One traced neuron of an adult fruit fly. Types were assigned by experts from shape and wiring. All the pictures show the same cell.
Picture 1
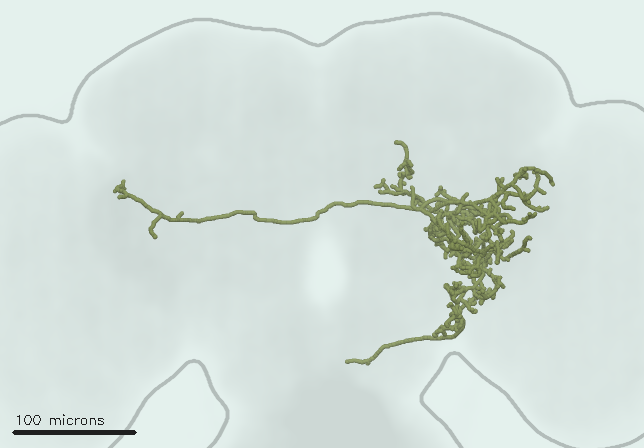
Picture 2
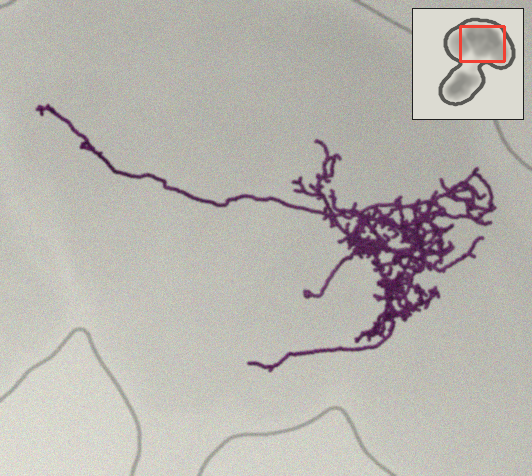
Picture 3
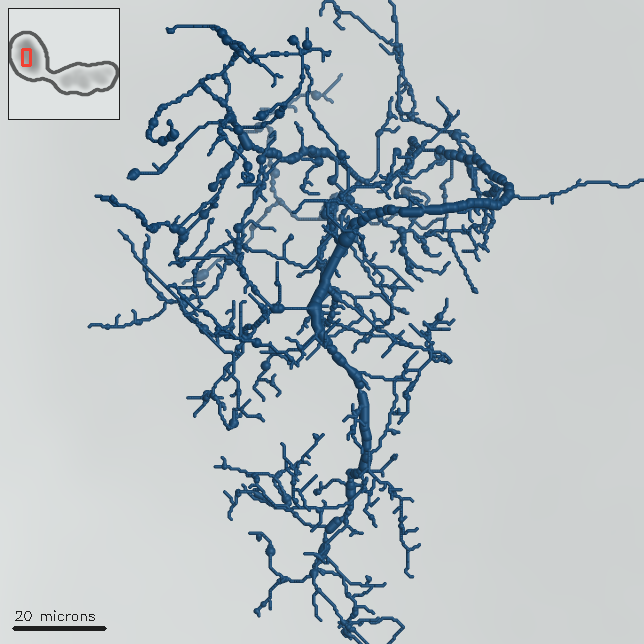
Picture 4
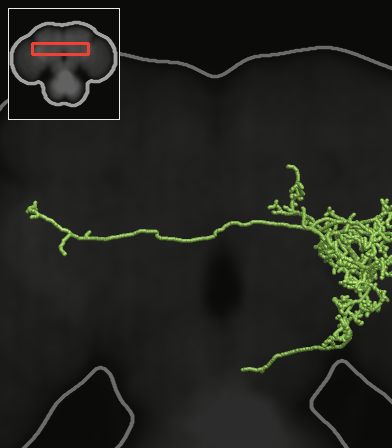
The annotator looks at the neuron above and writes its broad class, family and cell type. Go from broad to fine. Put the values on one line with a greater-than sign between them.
central-brain intrinsic neuron > hemilineage VLPl&p2_posterior > CB1932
